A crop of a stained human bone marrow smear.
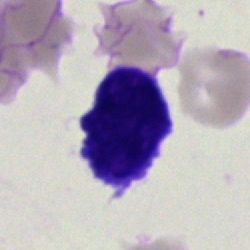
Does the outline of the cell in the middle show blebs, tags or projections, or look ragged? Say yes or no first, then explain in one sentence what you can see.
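Yes. The outline is irregular, with small knobby bumps along the left and lower edges.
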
